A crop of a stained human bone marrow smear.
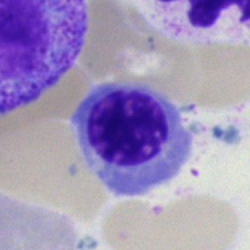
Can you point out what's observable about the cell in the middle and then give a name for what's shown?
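Start at the edge: the outline is smooth, without any surface projections. Moving inward, the chromatin is dark purple and coarsely clumped, and you can make out paler patches between the clumps. Now check the cytoplasm carefully; it holds no granules and no vacuoles. The cell is an erythroblast.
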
